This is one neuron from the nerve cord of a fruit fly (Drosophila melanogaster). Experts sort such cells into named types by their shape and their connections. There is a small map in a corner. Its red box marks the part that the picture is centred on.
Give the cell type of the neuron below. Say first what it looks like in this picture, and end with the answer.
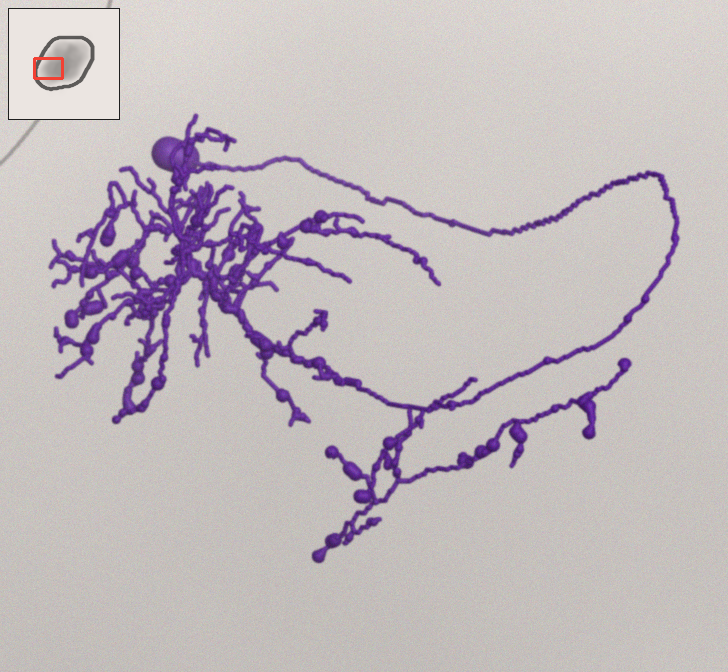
Dozens of branch ends can be seen. As drawn here it is wider than it is tall. This is a nerve-cord intrinsic neuron. It is of cell type IN12B059.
